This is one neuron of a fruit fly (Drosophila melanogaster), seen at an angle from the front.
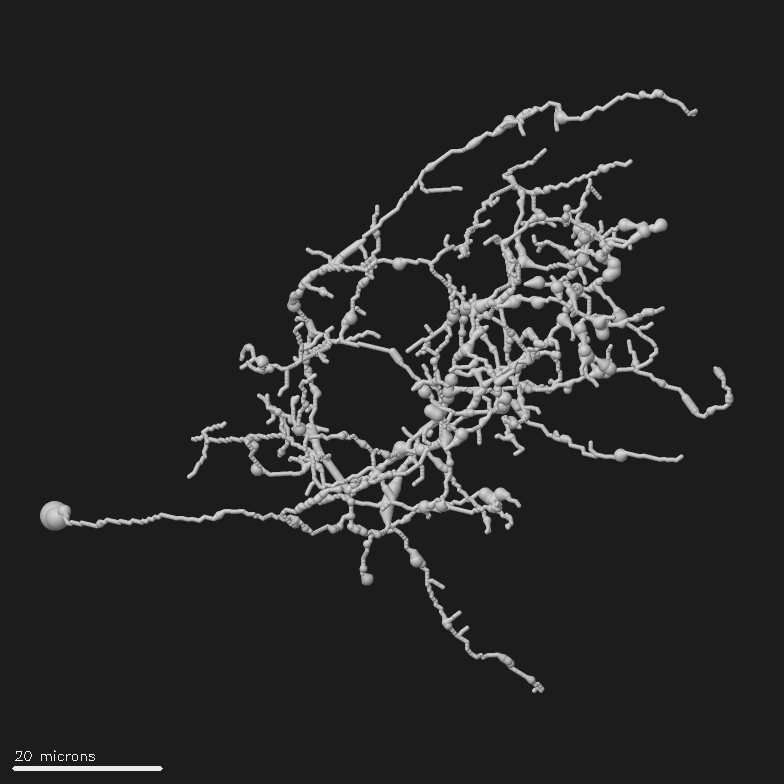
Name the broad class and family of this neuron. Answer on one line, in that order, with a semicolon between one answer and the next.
central-brain intrinsic neuron; hemilineage SLPad1_anterior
